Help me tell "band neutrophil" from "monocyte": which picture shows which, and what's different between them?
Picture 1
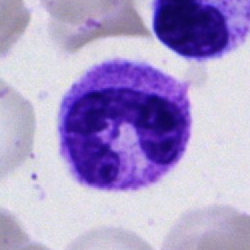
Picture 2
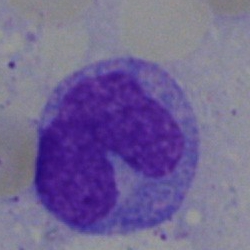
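The band neutrophil is in picture 1; the monocyte is in picture 2. In the band neutrophil, the nucleus is a thick horseshoe curving around a pale central area that opens toward the bottom. The monocyte's nucleus is deeply notched into a kidney shape, with the notch opening toward the lower right.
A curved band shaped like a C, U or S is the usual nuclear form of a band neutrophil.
The band neutrophil's chromatin is dark purple and coarsely clumped.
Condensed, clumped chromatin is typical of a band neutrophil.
The monocyte's nucleus lies toward the left, leaving a wider rim of pale greyish blue cytoplasm on the right.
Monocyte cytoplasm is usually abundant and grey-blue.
Neither nucleus shows nucleoli, and both cells have a round, smooth outline.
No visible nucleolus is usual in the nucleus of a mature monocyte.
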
